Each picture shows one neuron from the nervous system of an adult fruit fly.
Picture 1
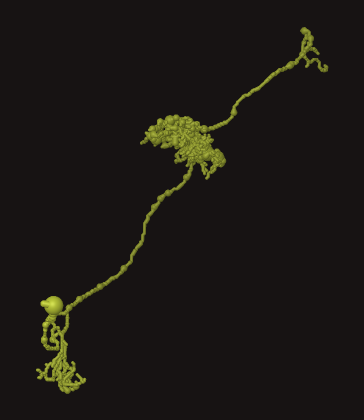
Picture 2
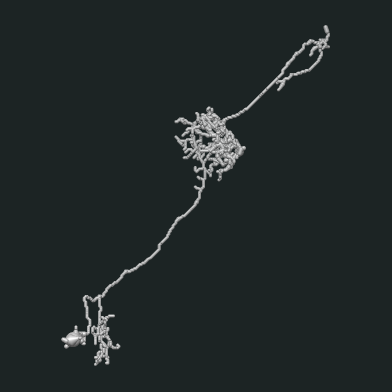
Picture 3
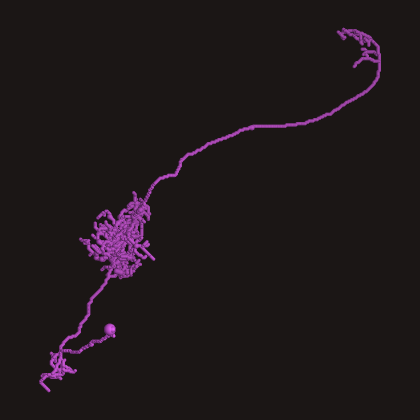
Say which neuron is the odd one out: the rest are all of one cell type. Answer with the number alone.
3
